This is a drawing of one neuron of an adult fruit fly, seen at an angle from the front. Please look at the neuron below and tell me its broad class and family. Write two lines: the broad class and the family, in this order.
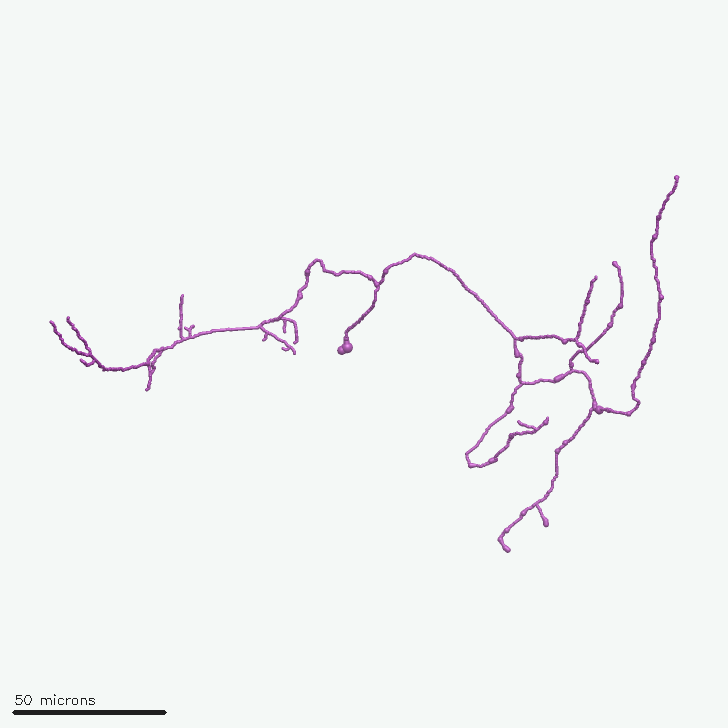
visual centrifugal neuron
LPT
